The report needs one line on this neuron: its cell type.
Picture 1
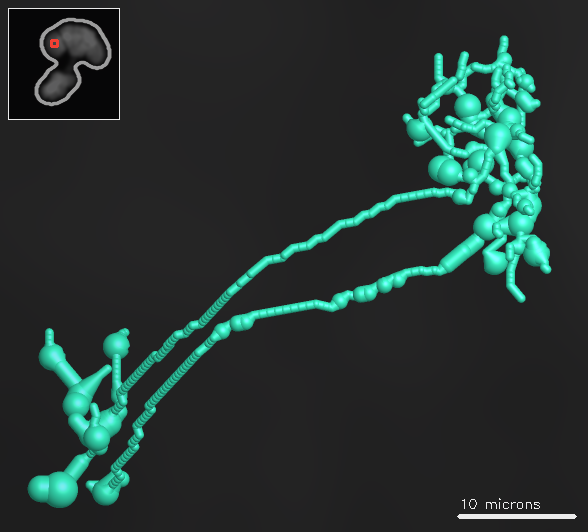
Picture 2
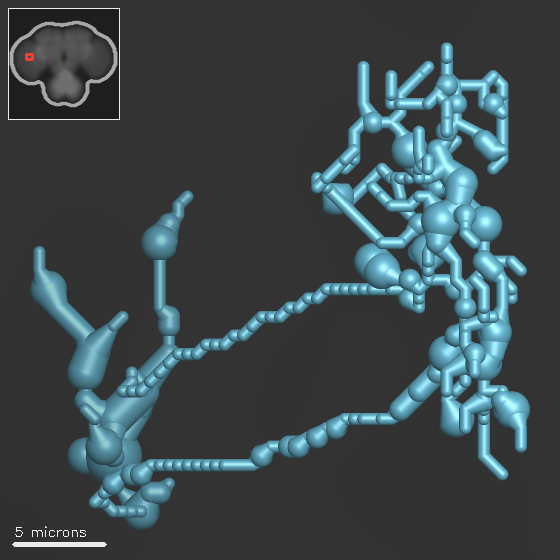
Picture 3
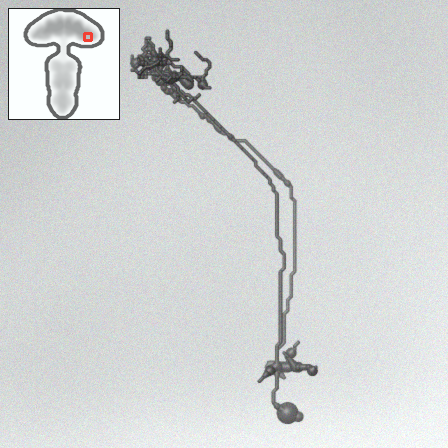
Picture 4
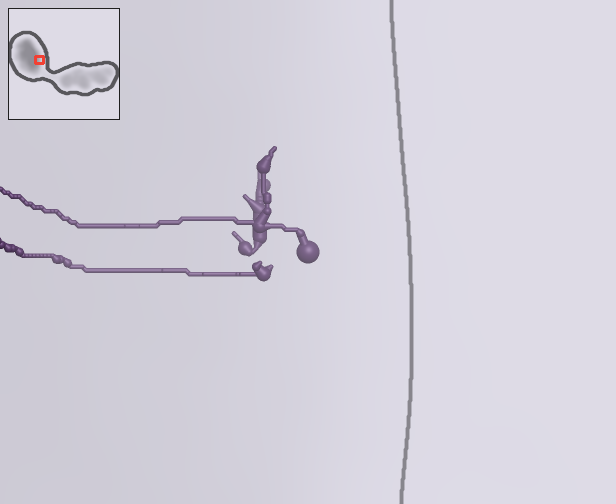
T5d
